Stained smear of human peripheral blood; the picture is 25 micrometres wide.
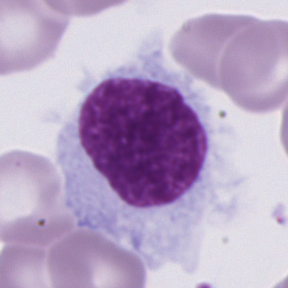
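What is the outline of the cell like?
Irregular and ragged rather than smoothly round, with fine, frayed wisps of pale grey-blue cytoplasm extending from the margin.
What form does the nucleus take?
A single oval mass without lobes, about 12 by 10 micrometres.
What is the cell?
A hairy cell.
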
